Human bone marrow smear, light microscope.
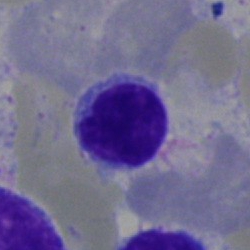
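Lymphocyte. Round outline. Chromatin dark purple, densely packed. Cytoplasm pale blue, only a thin rim, widest on the left.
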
